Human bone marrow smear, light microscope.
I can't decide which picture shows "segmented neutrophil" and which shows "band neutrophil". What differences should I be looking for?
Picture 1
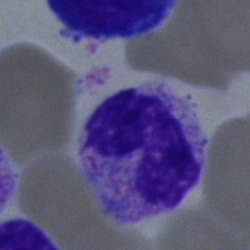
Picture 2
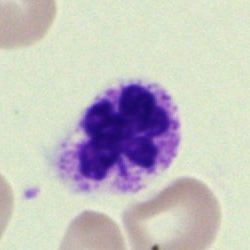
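That's a band neutrophil in picture 1 and a segmented neutrophil in picture 2. In the band neutrophil the nucleus is indented, curving around a paler area of cytoplasm at its lower left.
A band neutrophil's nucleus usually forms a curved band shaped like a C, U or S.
Its chromatin is dark purple and coarsely clumped rather than fine and even.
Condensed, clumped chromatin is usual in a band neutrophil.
The outline there is roughly round to slightly oval, and the cytoplasm makes a moderate rim of pale lilac-blue, widest at the lower left. The segmented neutrophil shares the dark purple chromatin, here dense, and neither cell shows nucleoli. Just below and to the left of the segmented neutrophil sits a small separate purple fragment.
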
